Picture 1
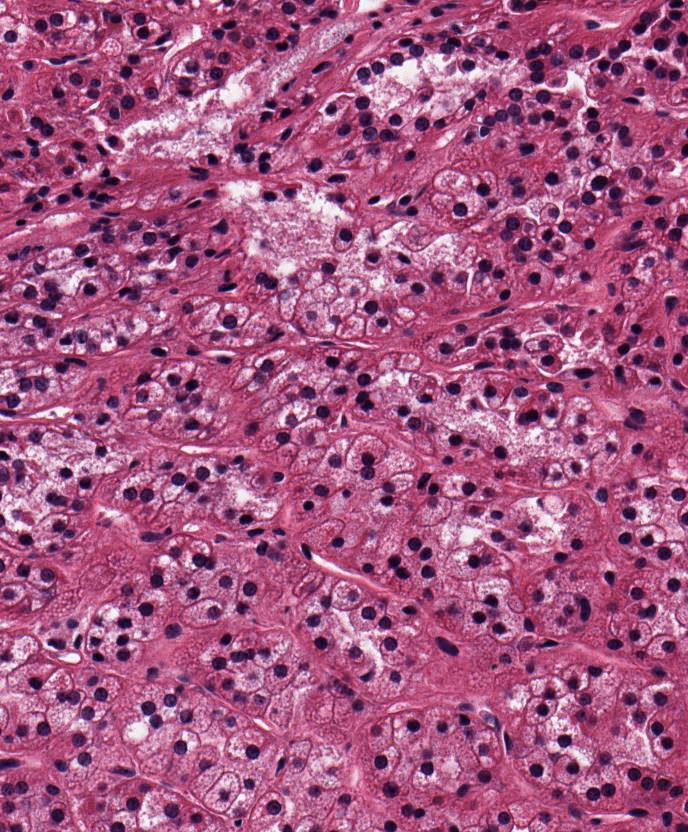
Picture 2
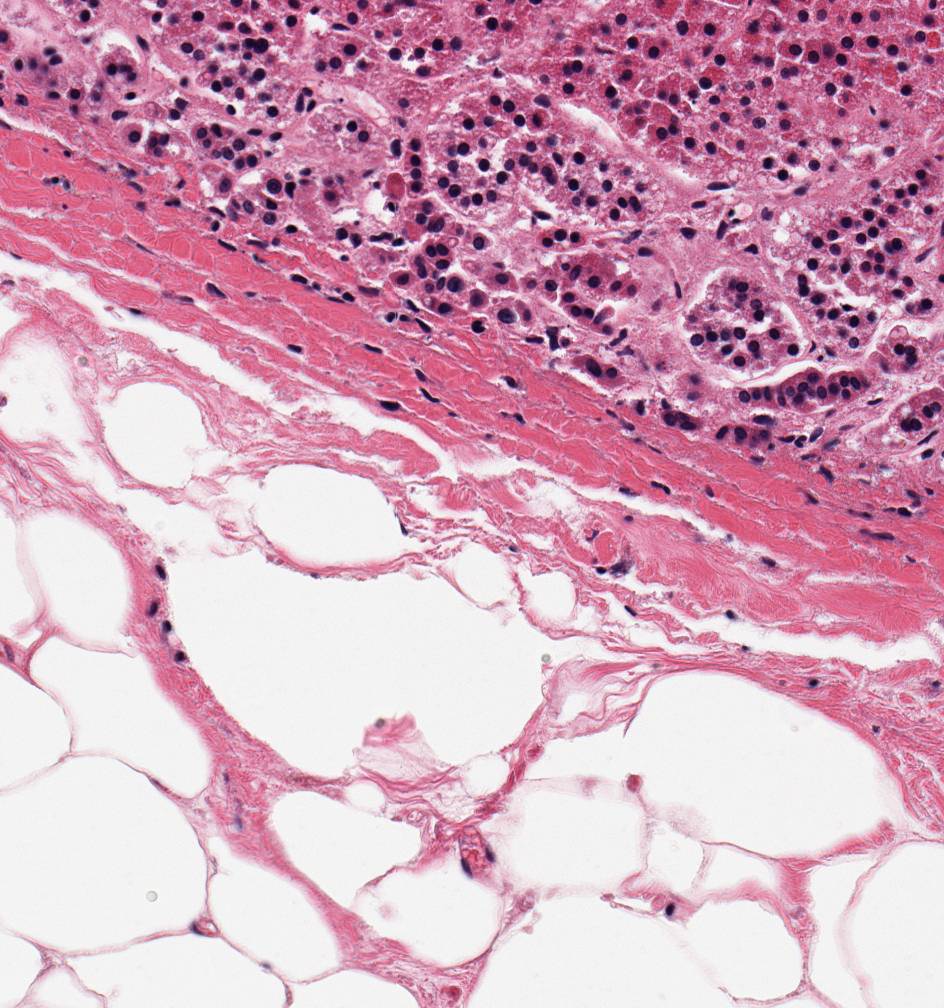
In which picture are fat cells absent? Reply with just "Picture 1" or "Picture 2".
Picture 1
